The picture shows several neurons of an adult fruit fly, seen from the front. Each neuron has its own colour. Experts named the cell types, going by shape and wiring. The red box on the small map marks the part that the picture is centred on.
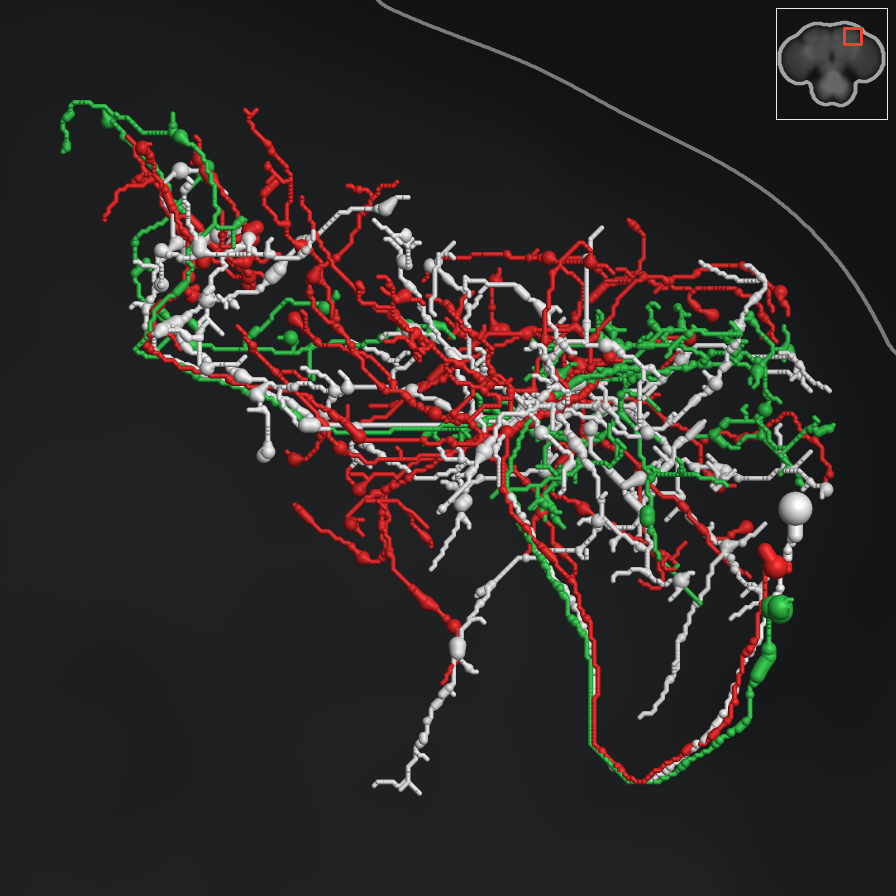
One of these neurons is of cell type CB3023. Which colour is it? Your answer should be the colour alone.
red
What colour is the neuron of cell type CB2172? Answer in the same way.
white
